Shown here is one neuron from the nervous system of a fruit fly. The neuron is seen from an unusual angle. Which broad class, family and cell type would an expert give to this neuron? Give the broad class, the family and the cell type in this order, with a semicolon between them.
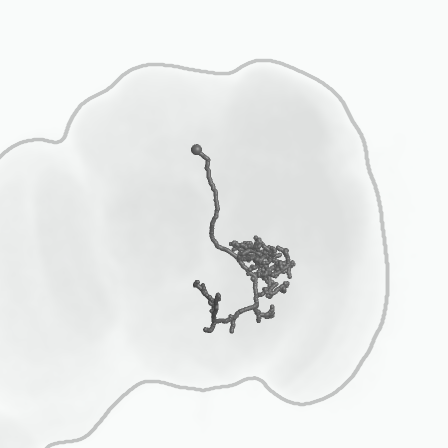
central-brain intrinsic neuron; hemilineage DM1_antero_ventral; VES050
